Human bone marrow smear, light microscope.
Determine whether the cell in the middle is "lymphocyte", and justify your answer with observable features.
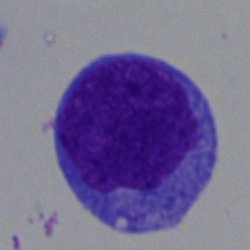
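Check the outline: round and smooth, a point that by itself favours neither name. Check the chromatin: finely granular, with no coarse dark clumps.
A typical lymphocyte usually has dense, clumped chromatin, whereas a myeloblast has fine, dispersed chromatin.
So the chromatin goes with blast and against lymphocyte. Check the cytoplasm for granules: none distinct.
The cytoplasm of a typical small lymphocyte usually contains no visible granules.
On this point lymphocyte is not ruled out. Check for vacuoles: one small clear vacuole lies near the bottom edge of the cytoplasm. Verdict: lymphocyte does not fit; the cell is a blast.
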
